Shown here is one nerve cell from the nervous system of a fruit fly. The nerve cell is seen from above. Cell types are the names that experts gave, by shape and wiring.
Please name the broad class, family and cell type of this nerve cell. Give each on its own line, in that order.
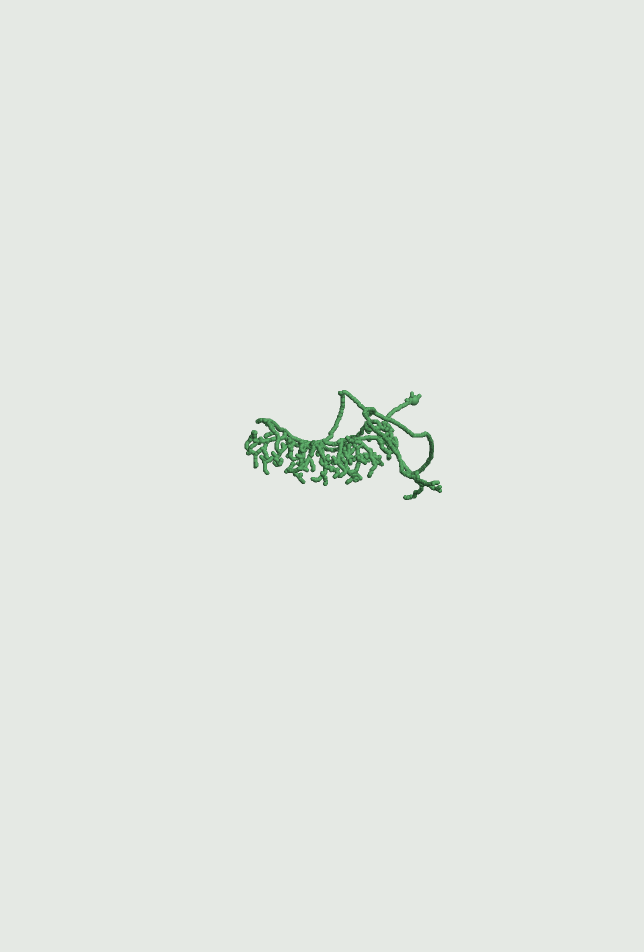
central-brain intrinsic neuron
hemilineage LALv1_dorsal
FB7H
